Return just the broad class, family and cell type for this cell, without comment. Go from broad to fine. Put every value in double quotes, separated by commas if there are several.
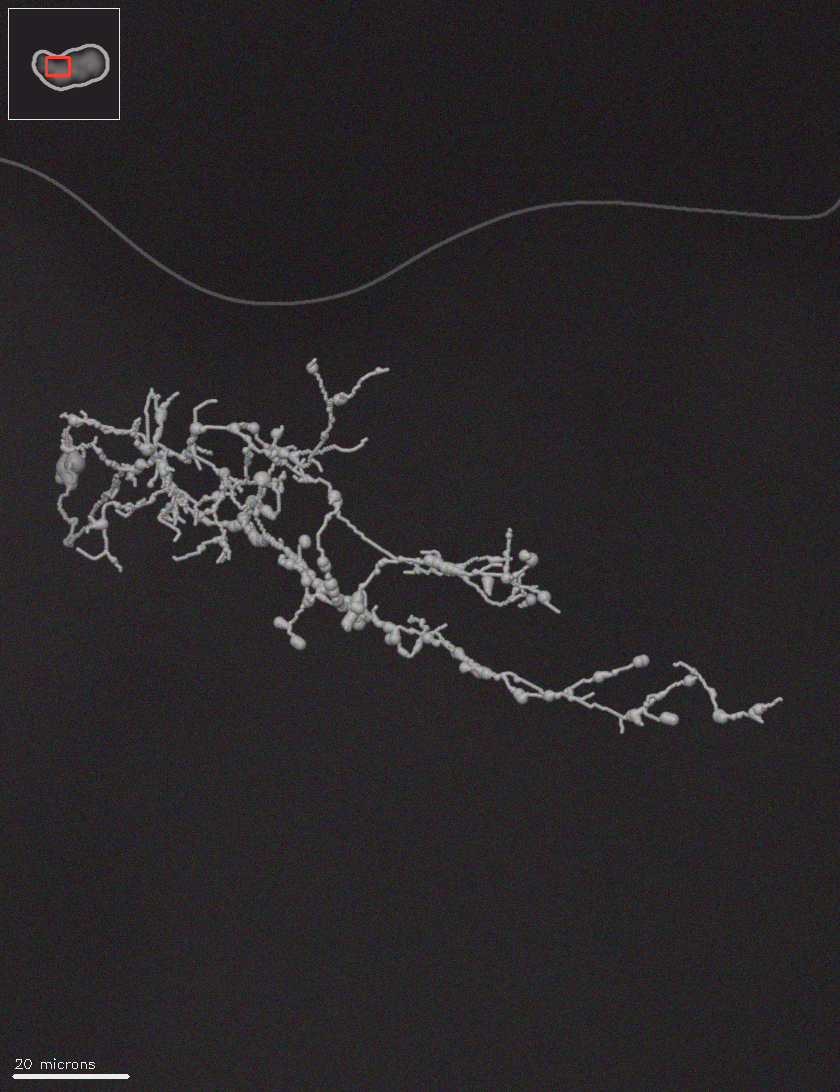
"nerve-cord intrinsic neuron", "hemilineage 16B", "IN16B047"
